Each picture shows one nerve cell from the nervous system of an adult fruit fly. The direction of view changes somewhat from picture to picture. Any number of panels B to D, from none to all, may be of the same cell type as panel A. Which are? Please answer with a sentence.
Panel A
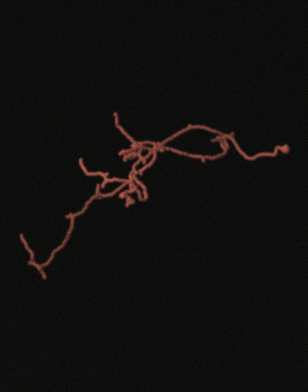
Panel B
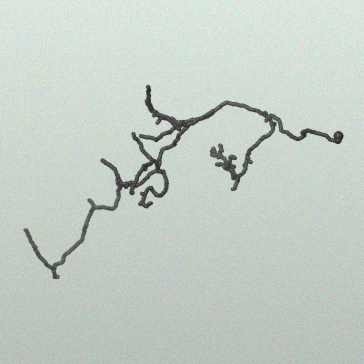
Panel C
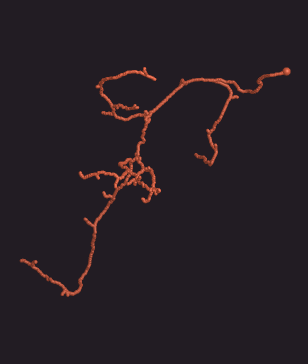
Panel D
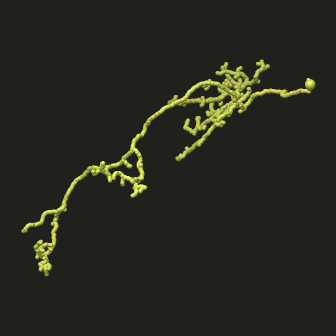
Panel B and panel C are of the same cell type.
